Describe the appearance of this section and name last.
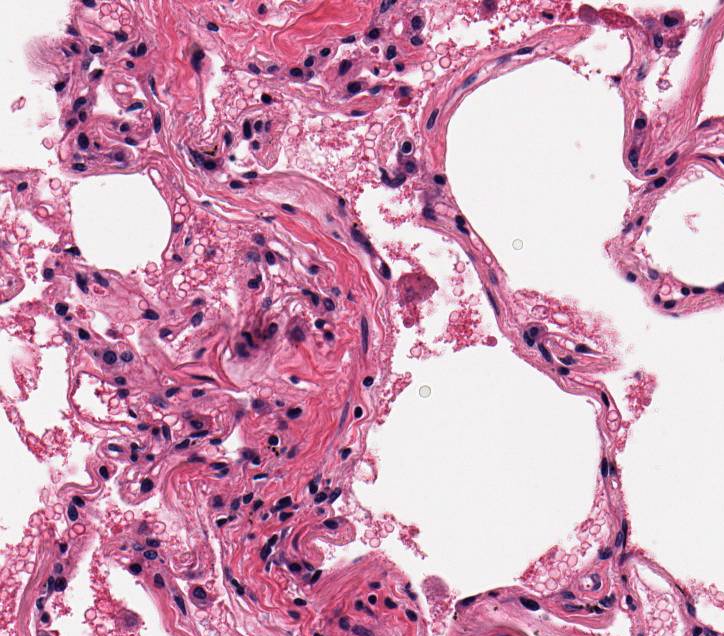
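Large, rounded empty spaces with thin walls between them dominate the right half of the field. The left and centre are denser and more cellular than the right. Across the left and upper middle, many small, round, pale pink red blood cells without nuclei lie loose in spaces. Neither glands nor fat cells are present. The tissue is lung.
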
